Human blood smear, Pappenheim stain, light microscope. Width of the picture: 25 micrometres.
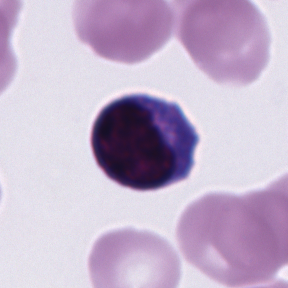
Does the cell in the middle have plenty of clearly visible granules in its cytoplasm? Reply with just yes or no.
No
